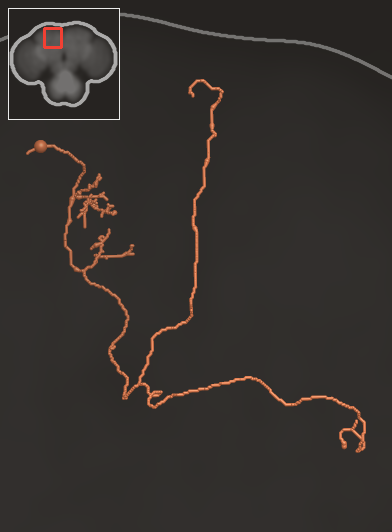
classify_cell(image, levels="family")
class Kenyon Cell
